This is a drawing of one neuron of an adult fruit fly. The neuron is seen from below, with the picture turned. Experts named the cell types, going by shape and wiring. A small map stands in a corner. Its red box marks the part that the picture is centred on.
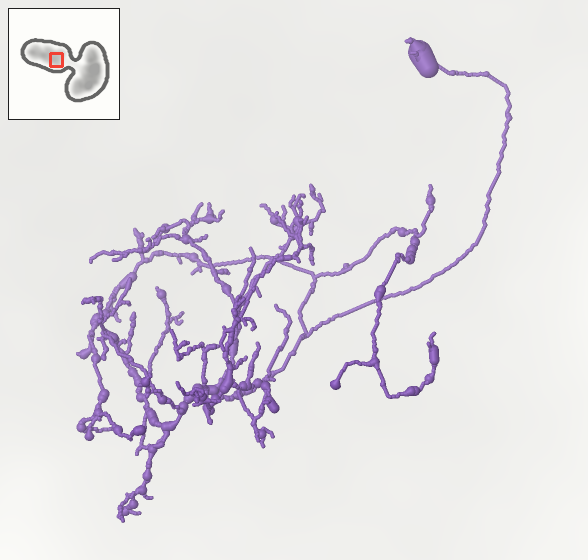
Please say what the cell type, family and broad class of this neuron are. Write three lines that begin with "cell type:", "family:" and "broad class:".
cell type: IN14A036
family: hemilineage 14A
broad class: nerve-cord intrinsic neuron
